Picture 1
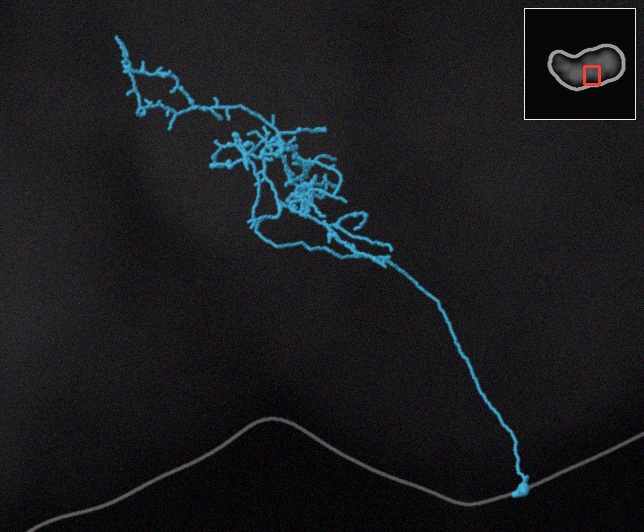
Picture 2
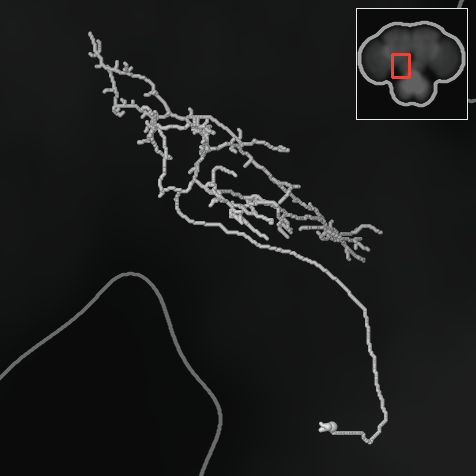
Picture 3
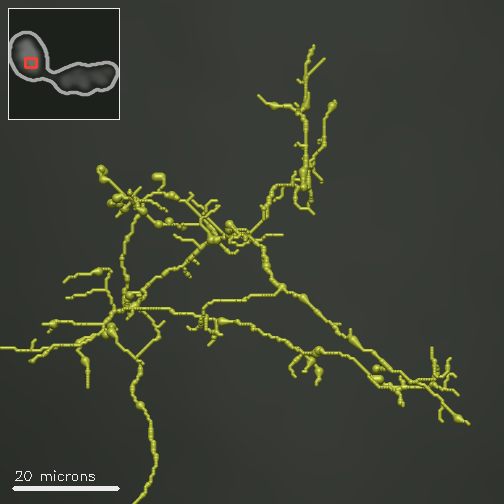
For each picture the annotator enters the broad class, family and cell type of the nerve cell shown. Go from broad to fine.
central-brain intrinsic neuron; hemilineage MX3; CB3798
